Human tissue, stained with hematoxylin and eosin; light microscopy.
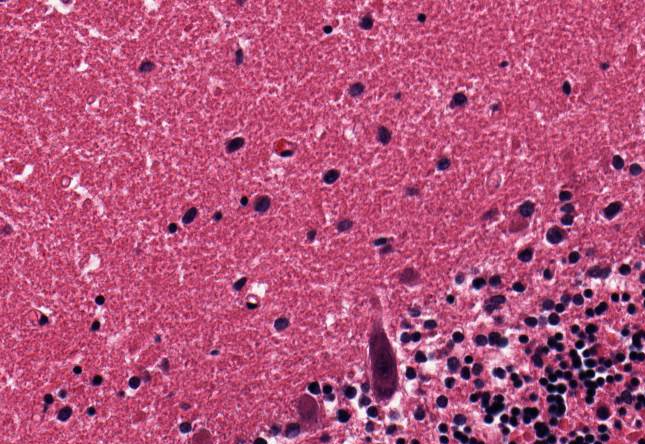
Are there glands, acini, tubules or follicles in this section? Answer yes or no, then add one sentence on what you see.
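No. No epithelium, glands or lumina are present anywhere in the field.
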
